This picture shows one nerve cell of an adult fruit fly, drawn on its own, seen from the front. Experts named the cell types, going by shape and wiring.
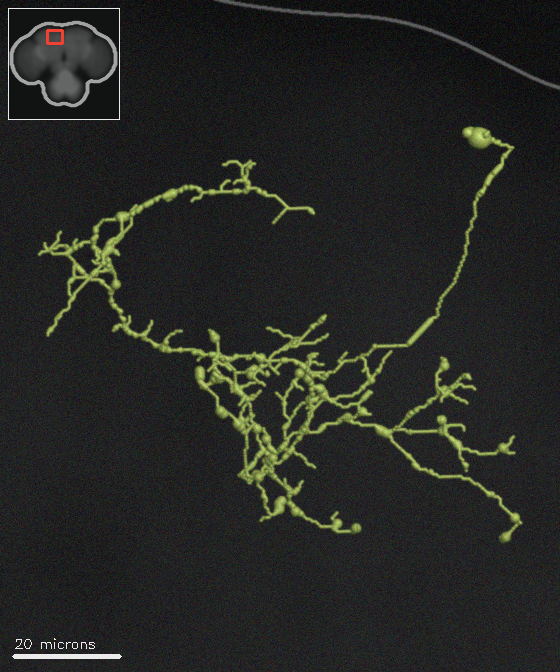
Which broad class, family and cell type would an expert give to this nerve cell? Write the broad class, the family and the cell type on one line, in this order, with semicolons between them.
central-brain intrinsic neuron; hemilineage SMPad2; CL040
